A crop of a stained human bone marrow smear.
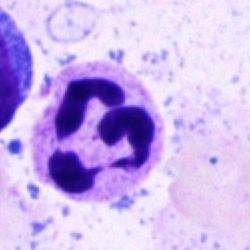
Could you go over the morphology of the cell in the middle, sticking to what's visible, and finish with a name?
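Start with the nucleus: it is divided into three separate lobes. Notice that the chromatin is dense and dark purple in every lobe. Turn to the cytoplasm, which is pale pinkish-lilac and has no large coarse granules. This is a segmented neutrophil.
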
